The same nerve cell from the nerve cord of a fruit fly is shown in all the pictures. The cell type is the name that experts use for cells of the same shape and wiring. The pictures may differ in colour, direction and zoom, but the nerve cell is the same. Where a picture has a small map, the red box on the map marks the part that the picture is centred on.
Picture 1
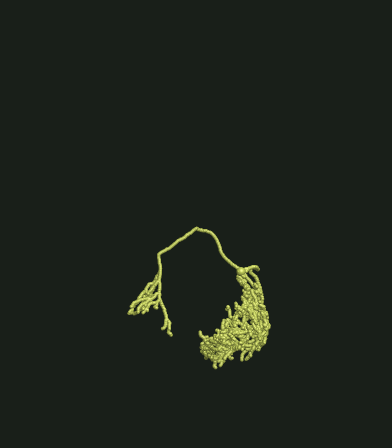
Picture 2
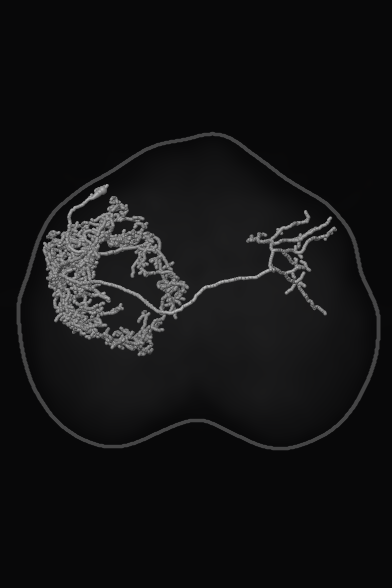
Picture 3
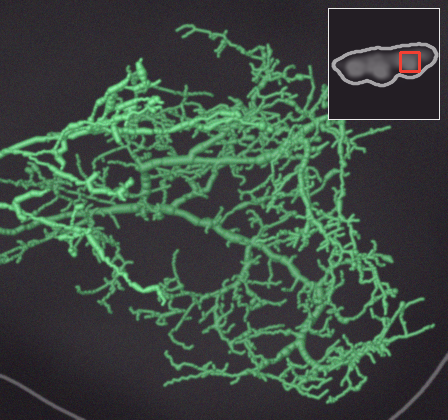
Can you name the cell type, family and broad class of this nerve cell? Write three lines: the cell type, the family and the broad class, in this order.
IN08B065
hemilineage 08B
nerve-cord intrinsic neuron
